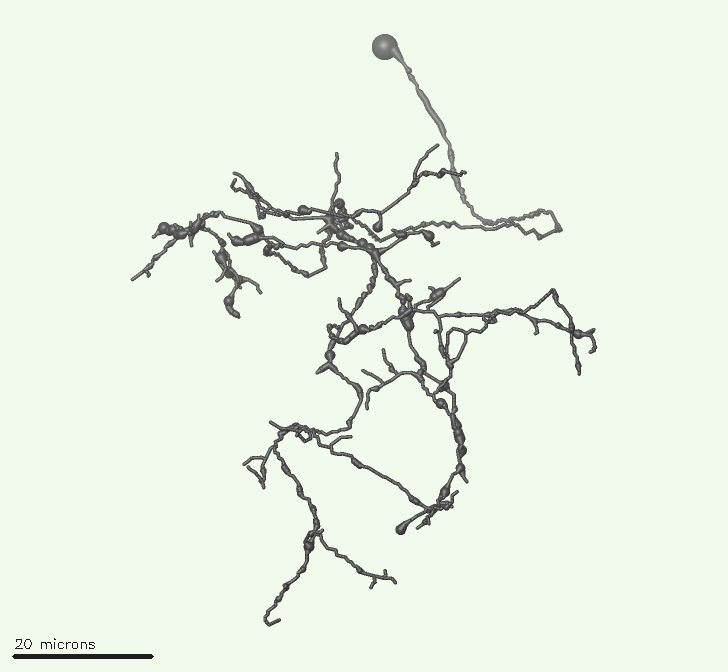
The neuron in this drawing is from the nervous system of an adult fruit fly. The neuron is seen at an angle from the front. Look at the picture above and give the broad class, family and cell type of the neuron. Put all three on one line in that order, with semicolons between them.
central-brain intrinsic neuron; hemilineage DL1_dorsal; SMP196_a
